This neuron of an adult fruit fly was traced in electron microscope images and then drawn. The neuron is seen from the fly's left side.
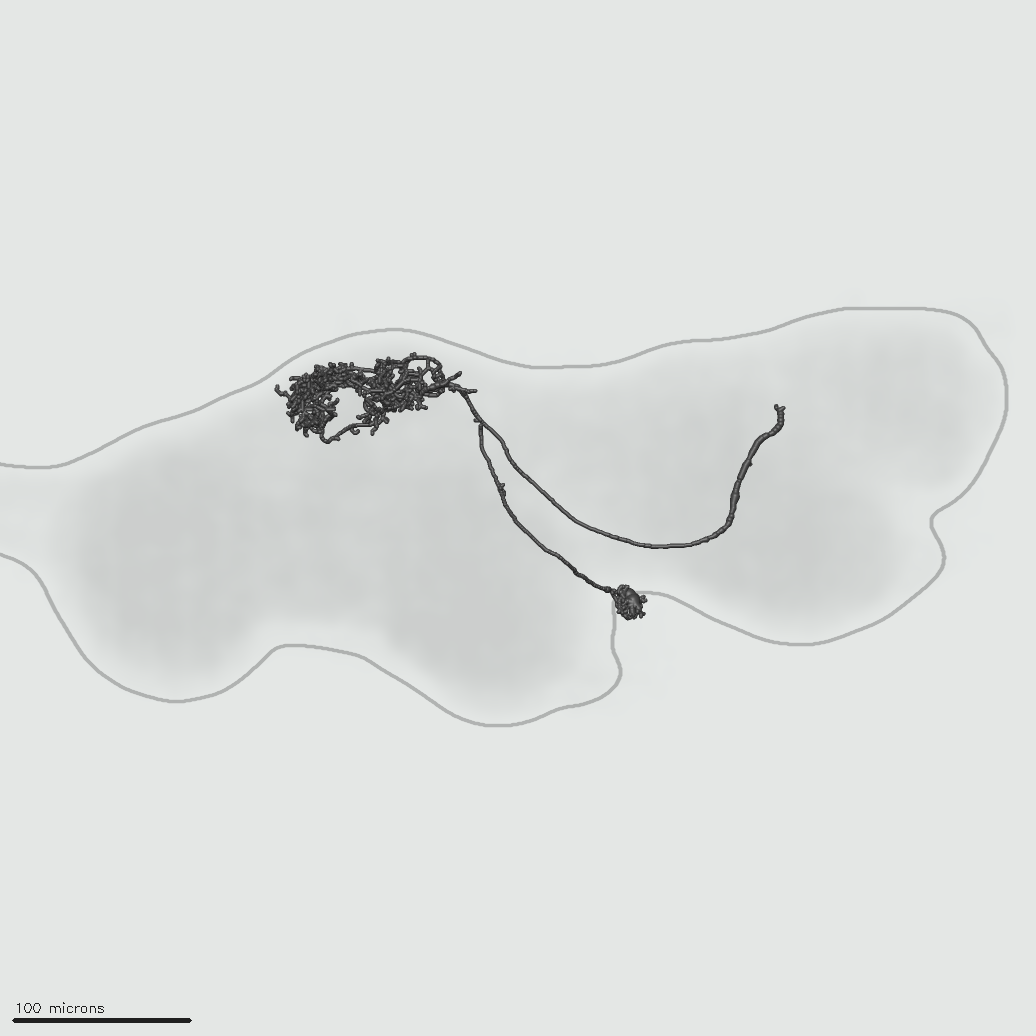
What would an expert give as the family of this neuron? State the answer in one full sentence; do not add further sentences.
This neuron belongs to the family hemilineage 03B.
